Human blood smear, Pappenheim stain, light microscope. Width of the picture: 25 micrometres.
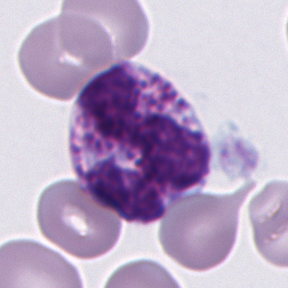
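Basophil, the nucleated cell at the centre of a stained smear of human peripheral blood. Coarse dark purple granules are scattered through the cell, and granules lying over the nucleus blur its border. The nuclear material stains a dense dark purple. Between the granules the cytoplasm is pale, nearly colourless.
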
